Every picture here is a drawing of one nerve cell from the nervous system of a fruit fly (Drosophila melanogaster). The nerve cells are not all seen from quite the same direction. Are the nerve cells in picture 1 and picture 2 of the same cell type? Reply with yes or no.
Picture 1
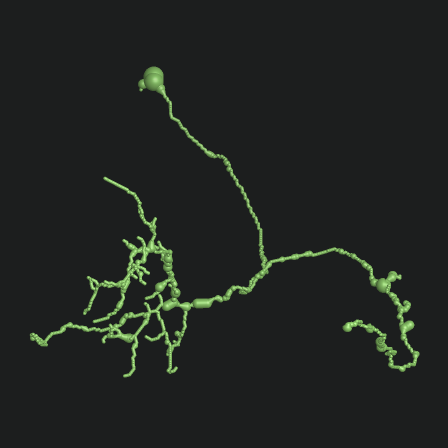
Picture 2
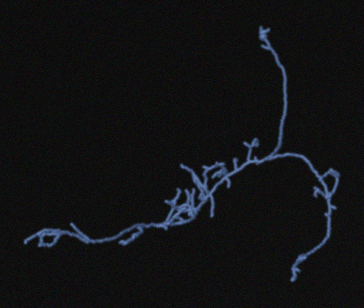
no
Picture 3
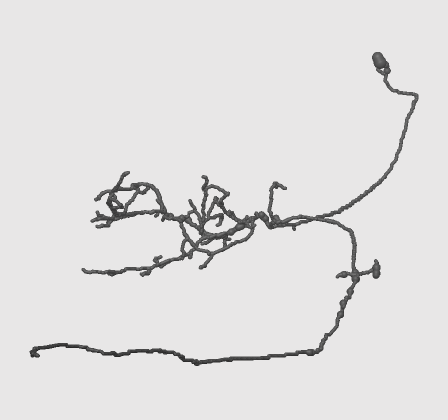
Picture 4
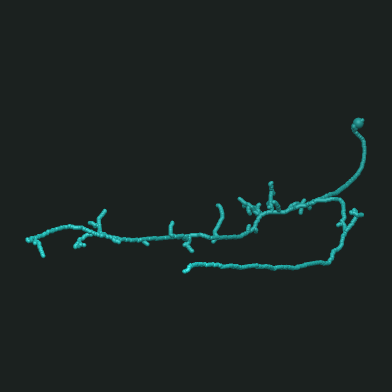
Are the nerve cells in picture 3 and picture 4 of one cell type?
yes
